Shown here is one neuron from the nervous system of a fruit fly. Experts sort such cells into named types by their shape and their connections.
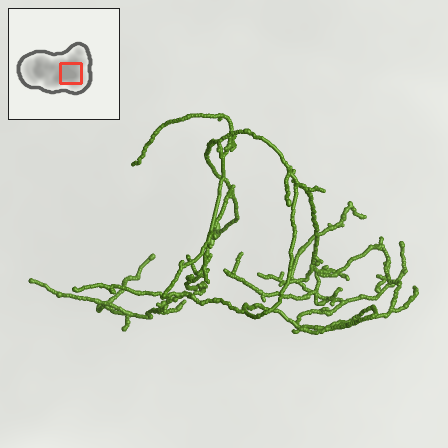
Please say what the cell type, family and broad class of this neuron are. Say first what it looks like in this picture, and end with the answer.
The picture shows dozens of branch ends. As drawn here it is wider than it is tall. It is of cell type IN12B029. Its family is hemilineage 12B. It is a nerve-cord intrinsic neuron.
